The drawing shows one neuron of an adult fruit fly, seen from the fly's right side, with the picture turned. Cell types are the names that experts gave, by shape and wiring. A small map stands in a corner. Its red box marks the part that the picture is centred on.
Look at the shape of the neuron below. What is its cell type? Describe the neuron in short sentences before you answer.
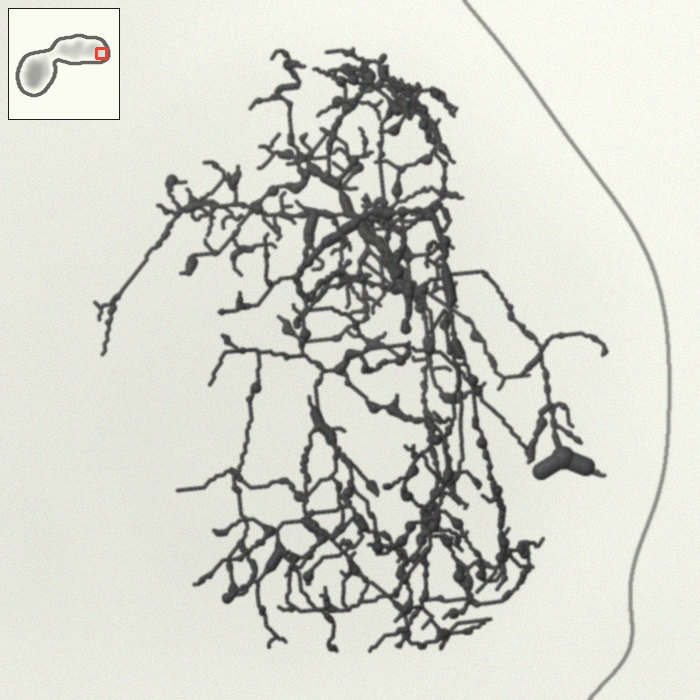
More than a hundred branch ends can be seen. As drawn here it is about as wide as it is tall. It is a nerve-cord intrinsic neuron. It is of cell type INXXX285.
